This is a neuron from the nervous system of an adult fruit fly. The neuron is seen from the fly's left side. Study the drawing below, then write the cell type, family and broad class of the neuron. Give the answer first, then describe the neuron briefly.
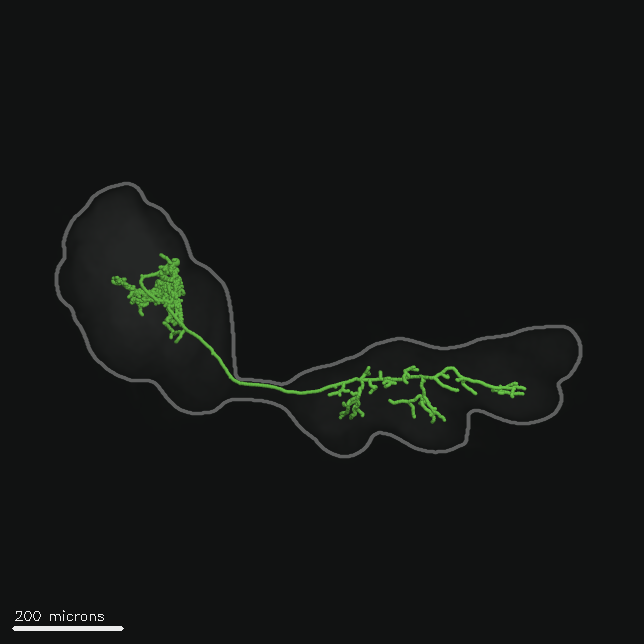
It is of cell type DNp102. The family is hemilineage PSp2. It is a descending neuron. By the scale bar it is about 750 microns wide in this view. In this view it is wider than it is tall.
